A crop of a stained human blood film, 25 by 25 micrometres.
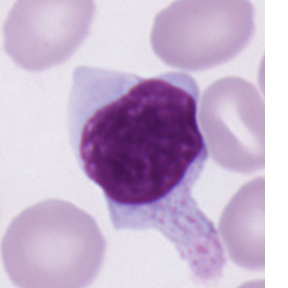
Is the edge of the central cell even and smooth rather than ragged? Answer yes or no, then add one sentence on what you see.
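No. A tapering tail of cytoplasm extends from the cell toward the lower right.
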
